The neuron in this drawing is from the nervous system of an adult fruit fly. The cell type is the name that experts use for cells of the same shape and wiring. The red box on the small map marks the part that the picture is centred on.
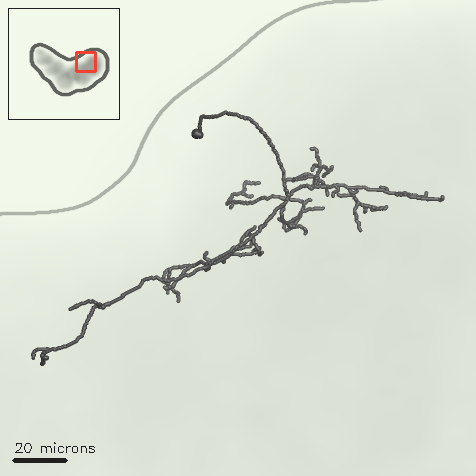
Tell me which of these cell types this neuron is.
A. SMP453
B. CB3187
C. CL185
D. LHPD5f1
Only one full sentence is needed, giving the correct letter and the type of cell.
Of all the options, it is B, CB3187, that is the neuron's cell type.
